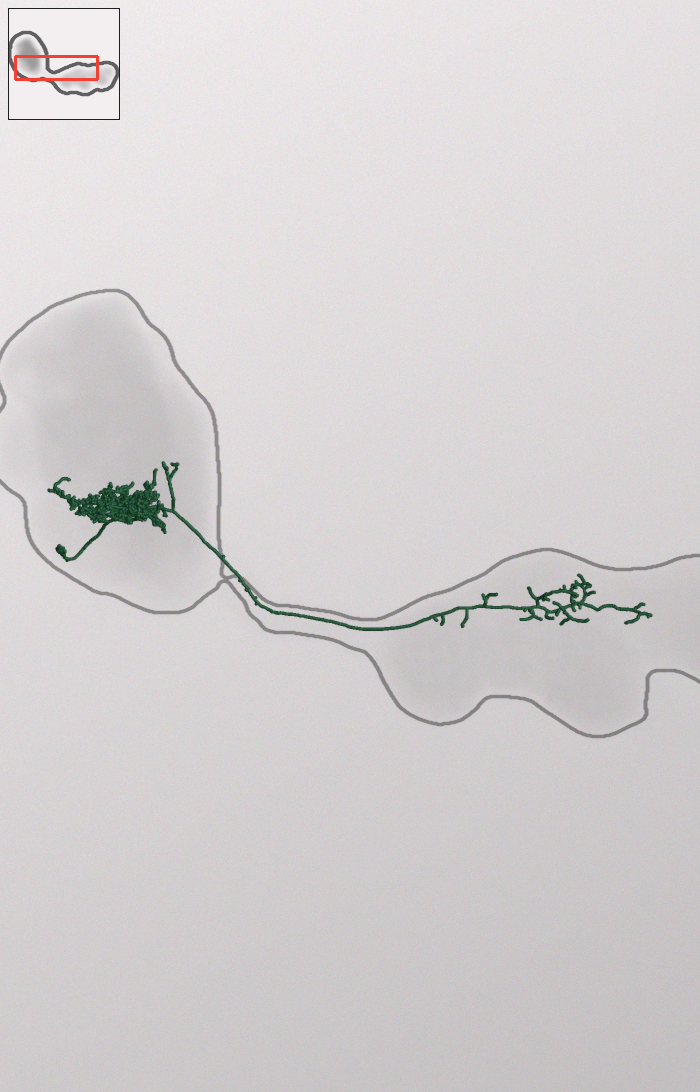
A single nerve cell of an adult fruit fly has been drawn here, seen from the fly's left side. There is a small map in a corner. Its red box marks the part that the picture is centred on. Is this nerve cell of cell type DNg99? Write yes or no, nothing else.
yes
